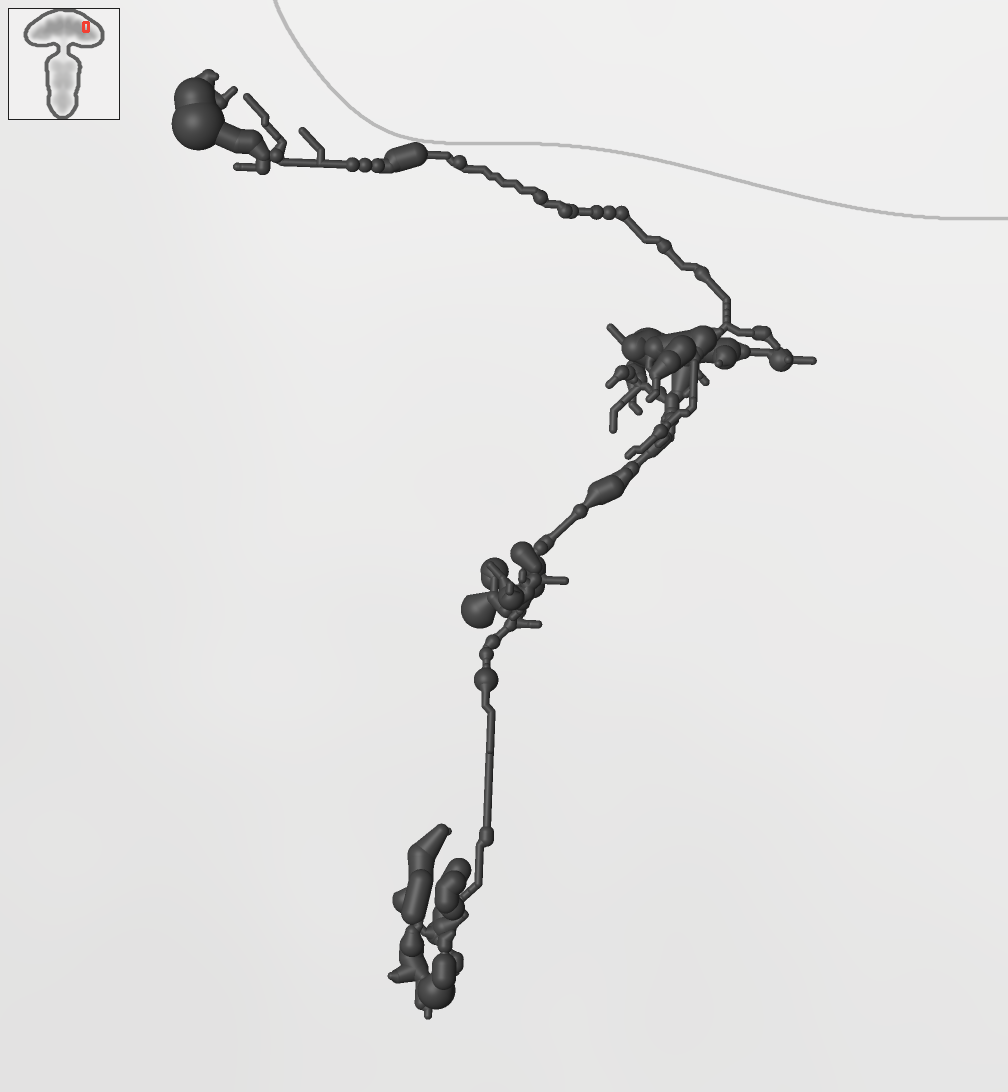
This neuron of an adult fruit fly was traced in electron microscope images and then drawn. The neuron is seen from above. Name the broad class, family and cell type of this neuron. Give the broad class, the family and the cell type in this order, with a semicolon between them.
optic-lobe intrinsic neuron; Mi; Mi1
